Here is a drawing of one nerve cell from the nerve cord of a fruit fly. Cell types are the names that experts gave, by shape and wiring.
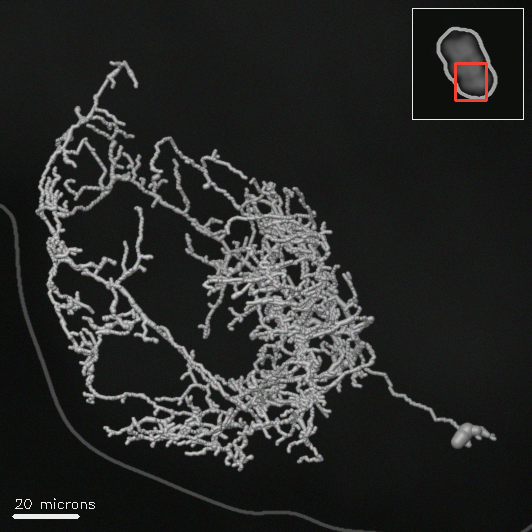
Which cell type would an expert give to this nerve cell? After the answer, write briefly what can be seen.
Its cell type is IN13B011. This is a nerve-cord intrinsic neuron. By the scale bar it is about 150 microns wide in this view. More than a hundred branch ends can be seen.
